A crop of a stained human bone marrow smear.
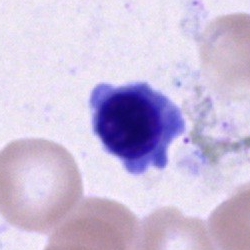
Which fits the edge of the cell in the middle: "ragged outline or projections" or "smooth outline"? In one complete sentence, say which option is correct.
Along its outline, the cell is ragged or frayed, or bears projections, blebs or tags.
